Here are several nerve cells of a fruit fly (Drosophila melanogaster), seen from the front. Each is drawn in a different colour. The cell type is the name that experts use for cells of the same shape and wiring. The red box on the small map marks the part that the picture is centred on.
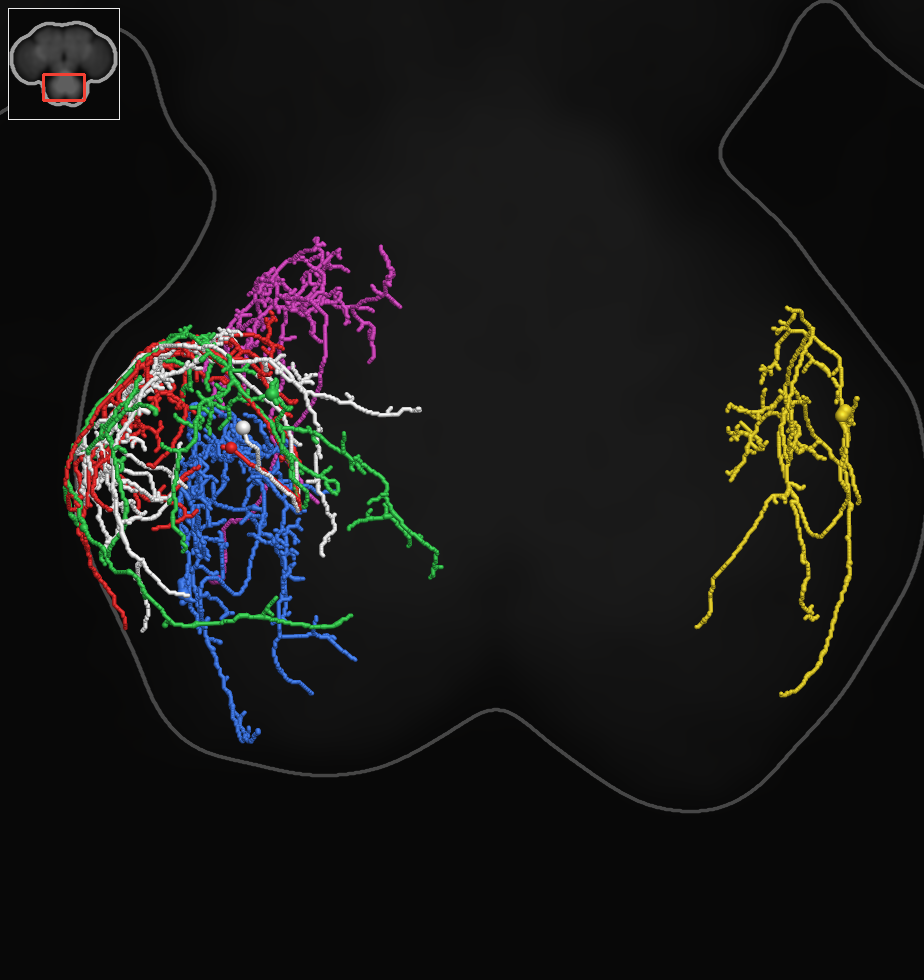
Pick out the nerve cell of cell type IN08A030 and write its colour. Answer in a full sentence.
The colour is white.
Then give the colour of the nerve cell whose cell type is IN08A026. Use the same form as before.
The colour is red.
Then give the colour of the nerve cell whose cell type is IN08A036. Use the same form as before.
The colour is green.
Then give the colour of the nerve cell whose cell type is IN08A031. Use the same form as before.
The colour is magenta.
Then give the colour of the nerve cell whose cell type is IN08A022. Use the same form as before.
The colour is blue.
